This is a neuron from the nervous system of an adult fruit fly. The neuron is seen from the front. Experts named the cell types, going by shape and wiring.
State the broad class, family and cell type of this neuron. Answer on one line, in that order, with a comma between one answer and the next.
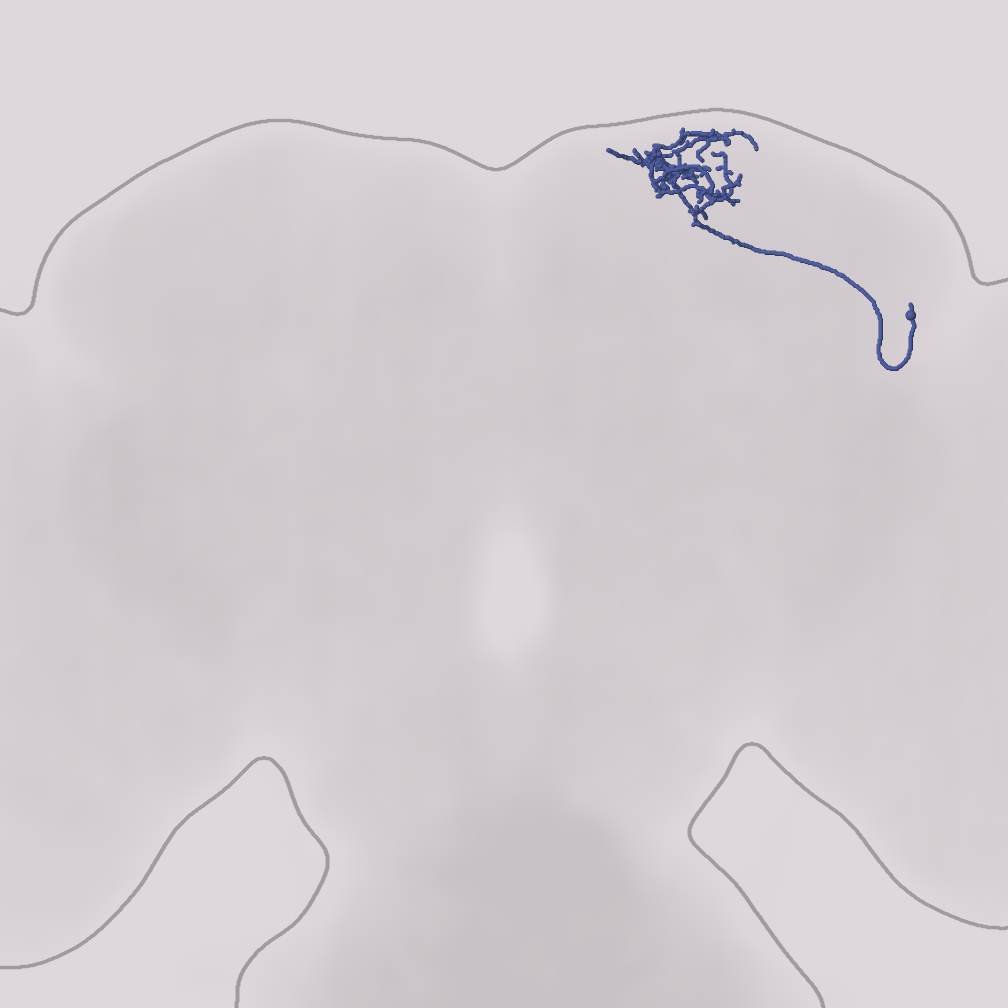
central-brain intrinsic neuron, hemilineage SIPa1_ventral, SLP105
